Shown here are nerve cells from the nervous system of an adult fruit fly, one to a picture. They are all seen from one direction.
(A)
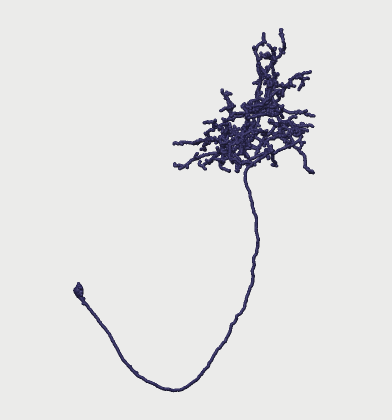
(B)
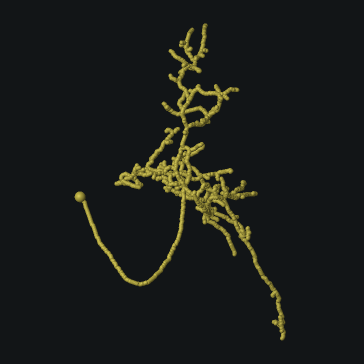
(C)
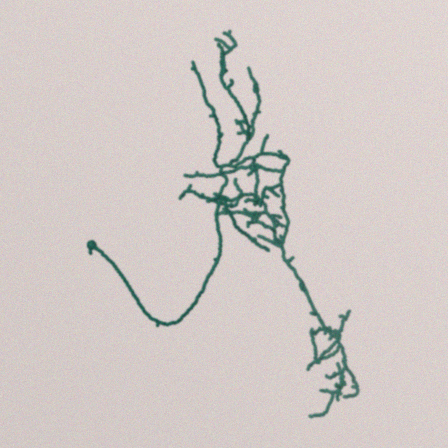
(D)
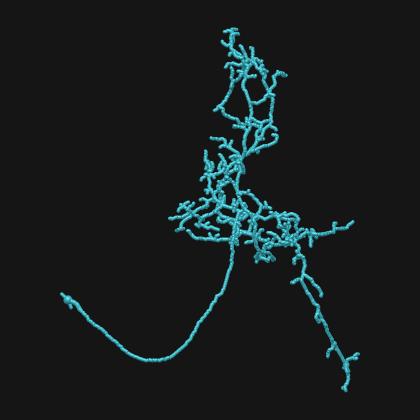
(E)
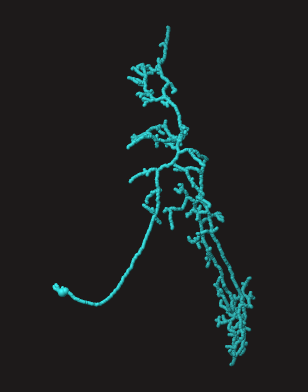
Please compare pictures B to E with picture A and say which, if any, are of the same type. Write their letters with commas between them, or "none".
none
